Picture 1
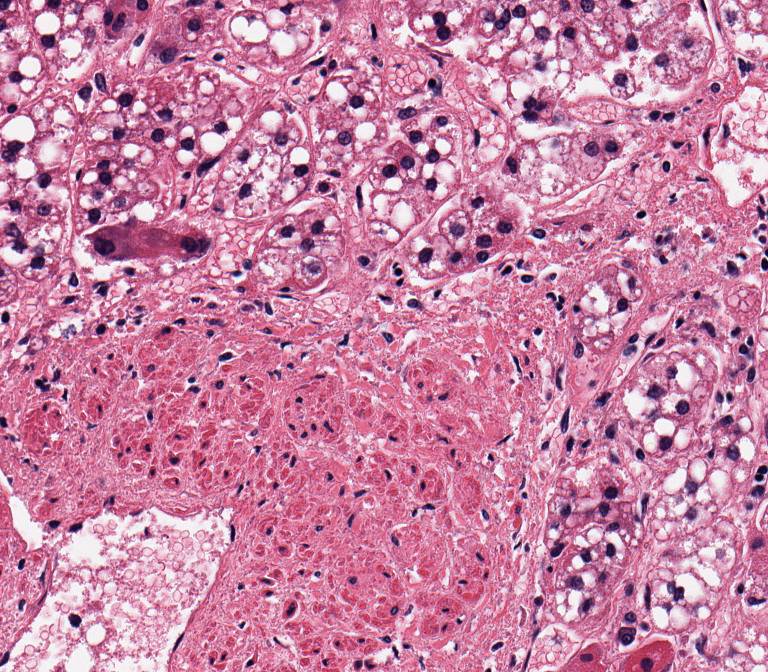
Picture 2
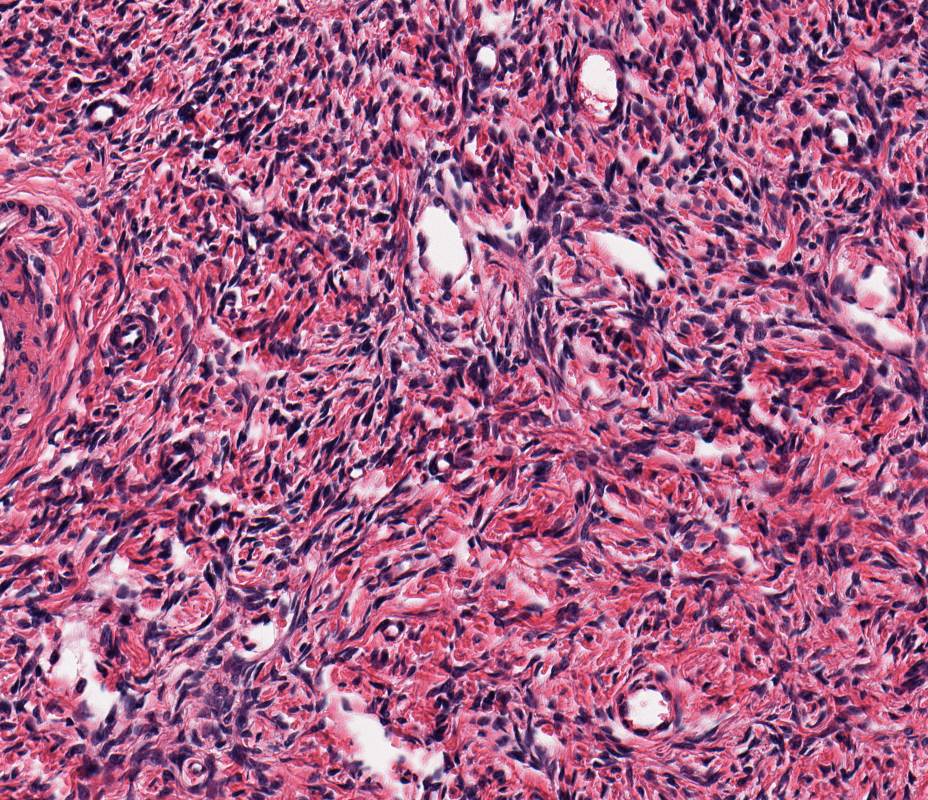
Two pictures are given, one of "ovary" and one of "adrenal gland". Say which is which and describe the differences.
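Picture 1's the adrenal gland; picture 2's the ovary. The adrenal gland has nests of pale cells across the top and right, their cytoplasm full of clear round vacuoles of varying size and no gland lumens among them, with dense pink fibrillar tissue in the lower centre and left. Down in the bottom-left corner there's a pale, finely bubbly patch with few nuclei. The ovary, by contrast, is one solid, densely cellular sheet of spindle cells, no glands or epithelium, running in short intersecting bundles that swirl into small whorls. Their nuclei are elongated to ovoid, dark-staining and crowded close together, and the cytoplasm is scant, with indistinct cell borders.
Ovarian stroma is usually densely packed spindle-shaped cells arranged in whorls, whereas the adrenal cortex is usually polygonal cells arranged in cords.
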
